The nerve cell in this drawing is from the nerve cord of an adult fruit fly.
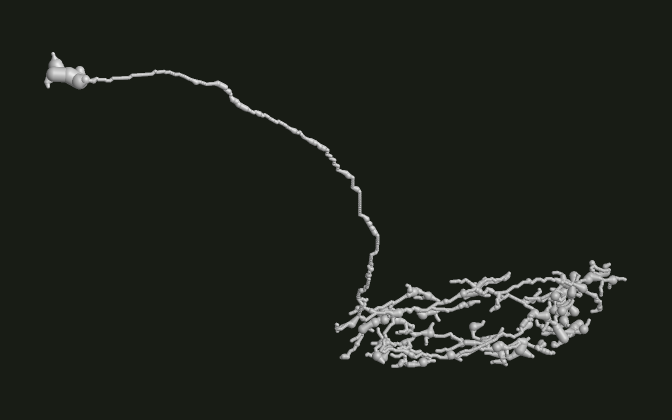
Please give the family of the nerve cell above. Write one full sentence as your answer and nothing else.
Family hemilineage 09A is where this nerve cell is grouped.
